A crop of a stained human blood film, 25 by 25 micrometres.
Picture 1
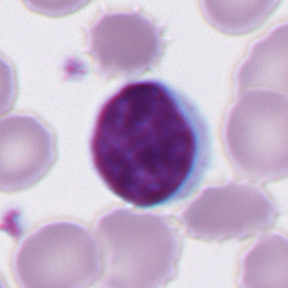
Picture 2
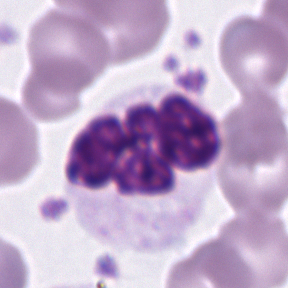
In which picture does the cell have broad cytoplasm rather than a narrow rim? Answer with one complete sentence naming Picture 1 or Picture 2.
In picture 2, the cell has abundant cytoplasm.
